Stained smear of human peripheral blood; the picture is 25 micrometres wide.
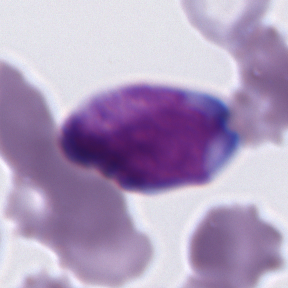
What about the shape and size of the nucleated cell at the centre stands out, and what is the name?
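Elongated and oval, the cell lies with its long axis roughly horizontal and measures about 16 by 10 micrometres. Its nucleus occupies almost the entire cell. No granules can be seen in the cytoplasm, and the surface carries no hair-like projections. This is a myeloblast.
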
